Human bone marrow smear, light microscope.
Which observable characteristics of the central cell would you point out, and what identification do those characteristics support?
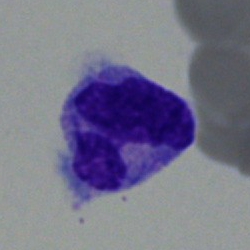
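The outline is irregular and roughly triangular. Most of the cell is filled by the nucleus. Pale blue cytoplasm forms a thin rim, chiefly along the left side, and a paler pinkish-lilac patch lies in the lower right. Answer: monocyte.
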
